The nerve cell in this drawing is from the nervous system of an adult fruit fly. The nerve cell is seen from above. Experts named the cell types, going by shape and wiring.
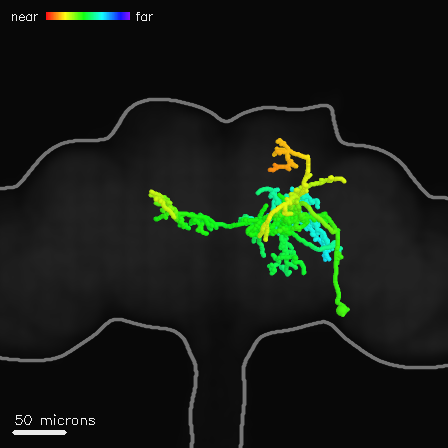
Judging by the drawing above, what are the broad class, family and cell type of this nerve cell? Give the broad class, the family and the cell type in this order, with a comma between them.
central-brain intrinsic neuron, hemilineage DL1_ventral, SIP111m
